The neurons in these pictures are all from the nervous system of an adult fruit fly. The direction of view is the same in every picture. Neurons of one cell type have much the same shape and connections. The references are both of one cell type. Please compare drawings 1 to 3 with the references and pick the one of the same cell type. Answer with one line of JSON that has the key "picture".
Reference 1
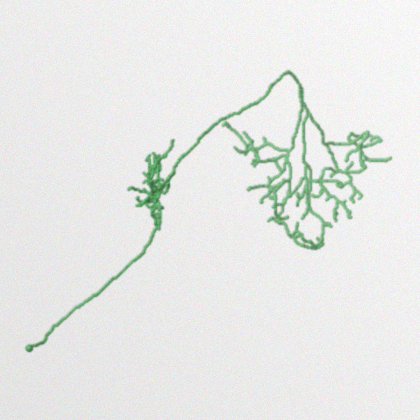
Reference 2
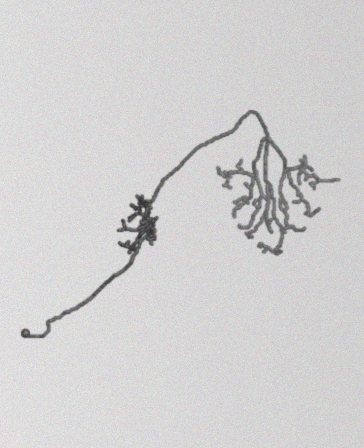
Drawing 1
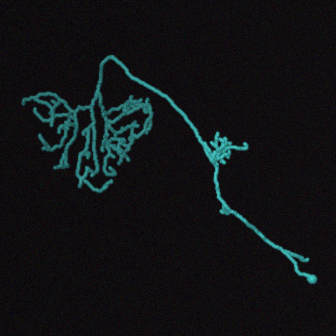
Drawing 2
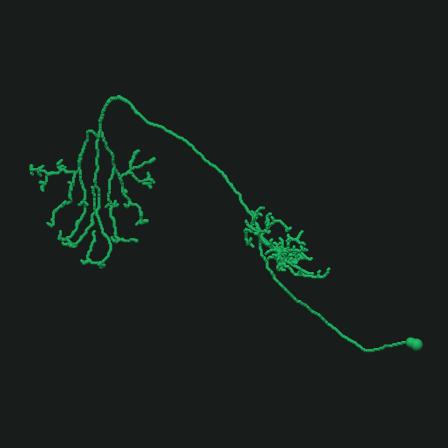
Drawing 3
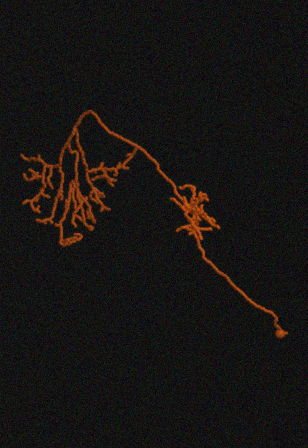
{"picture": 3}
